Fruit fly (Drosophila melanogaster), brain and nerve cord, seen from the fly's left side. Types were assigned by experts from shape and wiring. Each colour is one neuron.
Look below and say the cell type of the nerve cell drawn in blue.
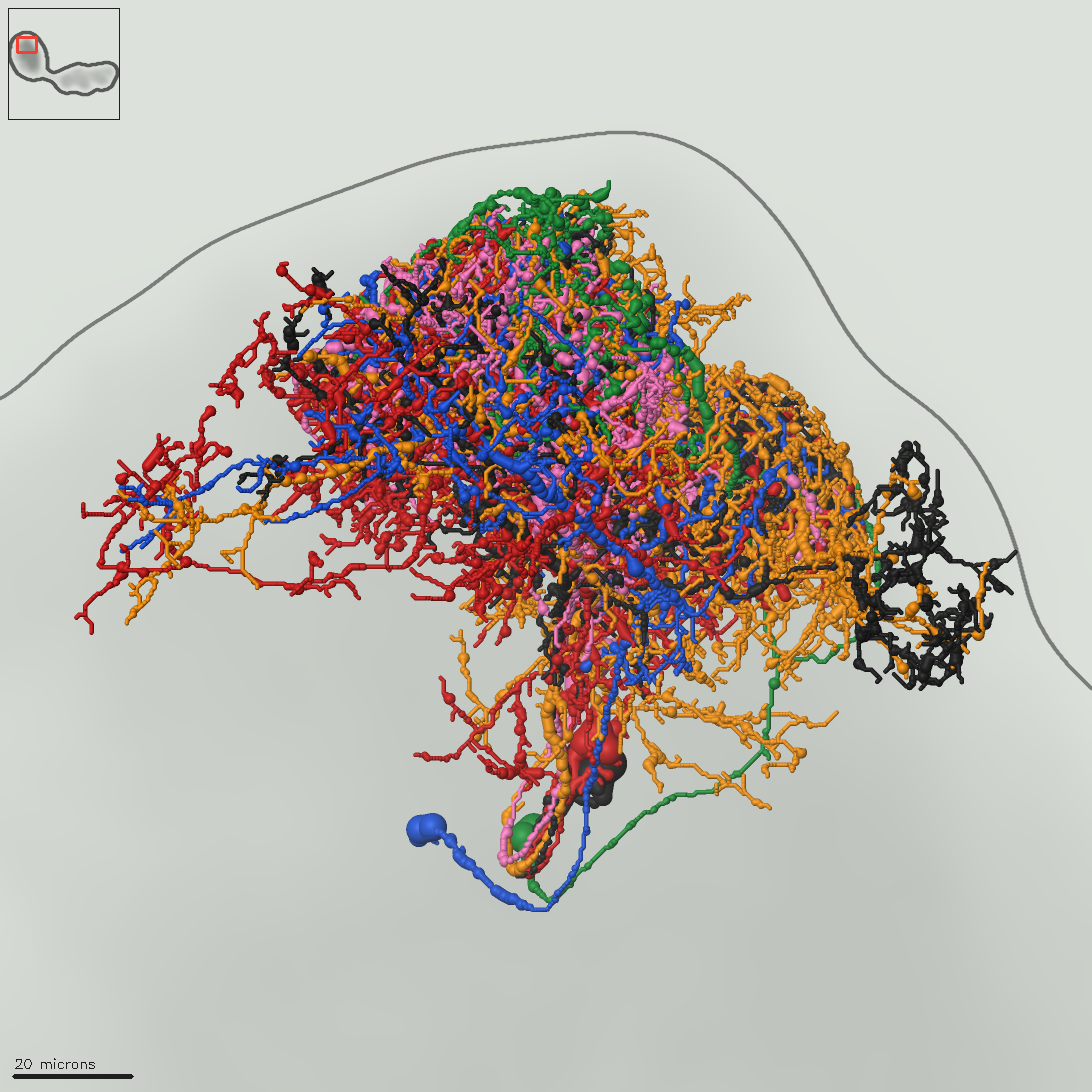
LHAV3m1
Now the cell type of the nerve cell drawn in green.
LHAV3j1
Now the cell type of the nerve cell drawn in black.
LHCENT1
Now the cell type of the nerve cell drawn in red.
LHCENT9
